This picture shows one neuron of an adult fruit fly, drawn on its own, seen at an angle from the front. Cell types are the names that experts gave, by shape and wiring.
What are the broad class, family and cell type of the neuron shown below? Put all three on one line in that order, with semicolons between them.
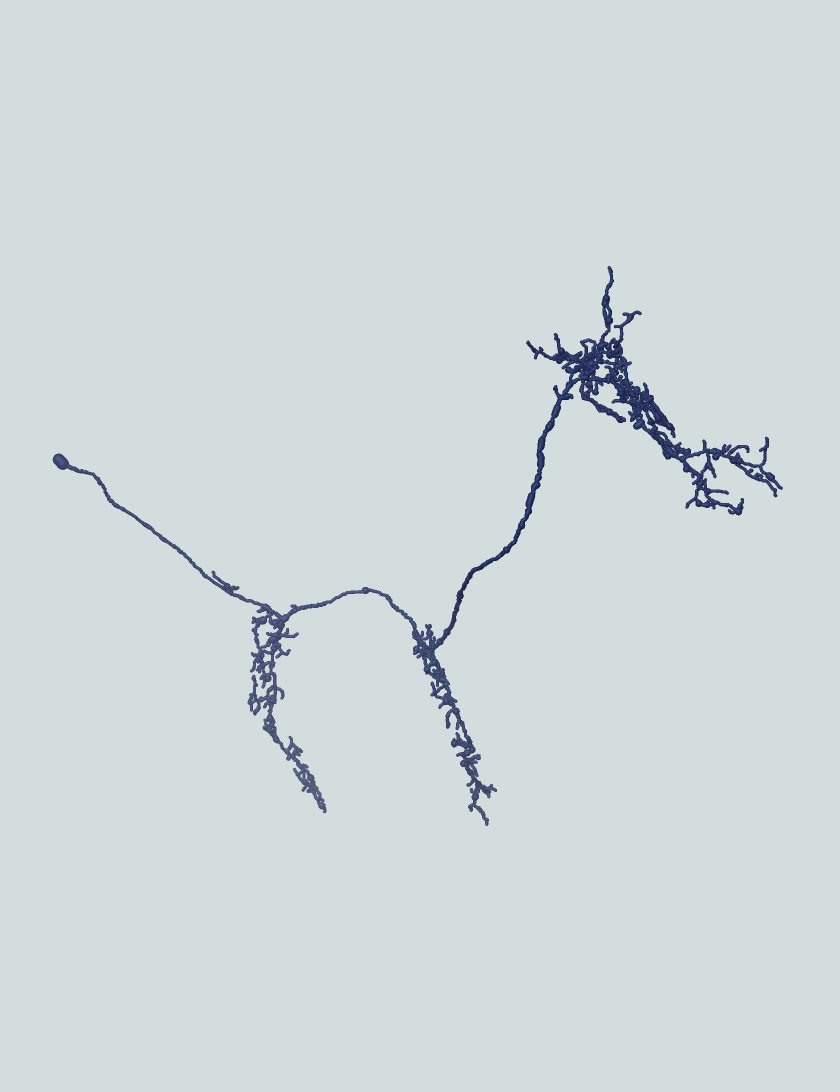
central-brain intrinsic neuron; hemilineage CREa1_ventral; mAL_m2a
